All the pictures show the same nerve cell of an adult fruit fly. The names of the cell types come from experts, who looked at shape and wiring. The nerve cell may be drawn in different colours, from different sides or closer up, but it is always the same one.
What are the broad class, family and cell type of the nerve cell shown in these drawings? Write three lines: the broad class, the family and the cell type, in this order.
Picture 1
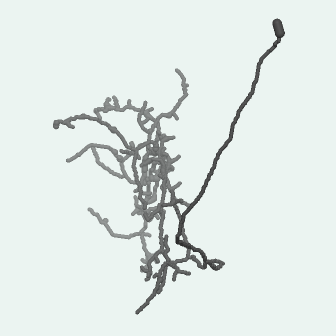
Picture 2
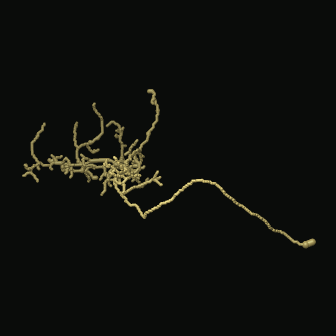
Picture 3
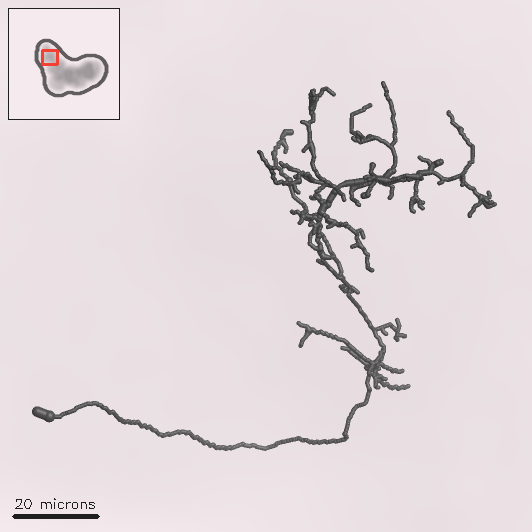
nerve-cord intrinsic neuron
hemilineage 14A
IN14A095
